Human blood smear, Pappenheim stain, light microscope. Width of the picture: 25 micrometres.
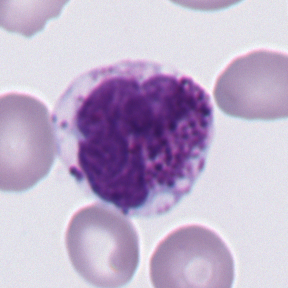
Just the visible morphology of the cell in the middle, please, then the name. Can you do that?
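First, the nucleus: a notch in its upper edge gives it a lobed shape. Its chromatin looks dark purple and dense. Over the right part of the nucleus, coarse dark purple granules lie thickly. Down at the lower left edge of the cell I can make out a single dark granule. This is a basophil.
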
